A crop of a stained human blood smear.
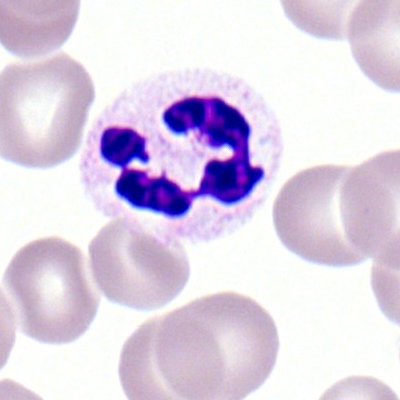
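Segmented neutrophil in the centre of a stained human blood smear. Nucleus first: the lobes form a ring around a central patch of cytoplasm, and the chromatin is dark purple and coarsely clumped. Cytoplasm next: plentiful and pale pink. Granules last: fine, pinkish-lilac and scattered evenly through the cytoplasm.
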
